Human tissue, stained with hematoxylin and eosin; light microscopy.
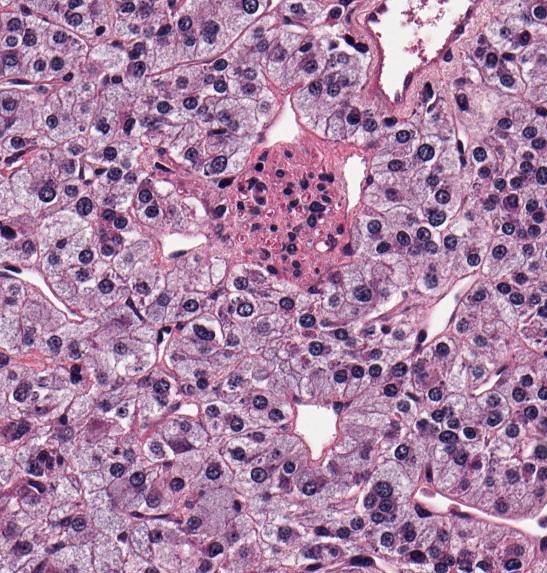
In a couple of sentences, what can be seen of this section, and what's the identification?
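Solid sheets and nests of cells fill the field, separated by delicate thin-walled vascular channels. The cells are polygonal, with abundant pale cytoplasm that is finely granular to vacuolated, and borders between neighbours are mostly distinct. Near the upper centre, a small patch of pink fibrous stroma holds small dark nuclei. The tissue is adrenal gland.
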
